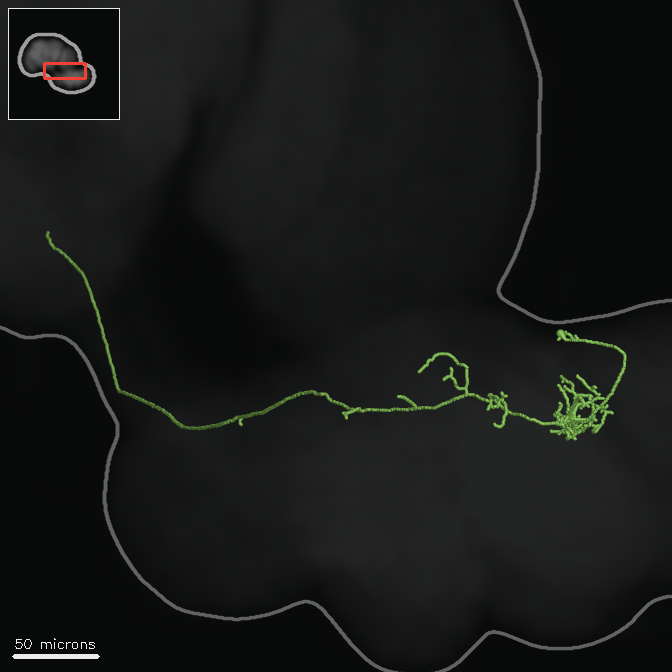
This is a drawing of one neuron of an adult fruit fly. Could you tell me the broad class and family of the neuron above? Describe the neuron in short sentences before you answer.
The cell body is on the right of the picture. From left to right in the picture it spans about 350 microns. Its broad class is ascending neuron. Its family is hemilineage 19B.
